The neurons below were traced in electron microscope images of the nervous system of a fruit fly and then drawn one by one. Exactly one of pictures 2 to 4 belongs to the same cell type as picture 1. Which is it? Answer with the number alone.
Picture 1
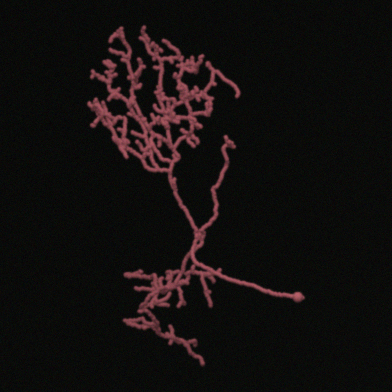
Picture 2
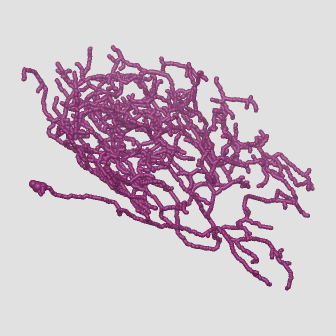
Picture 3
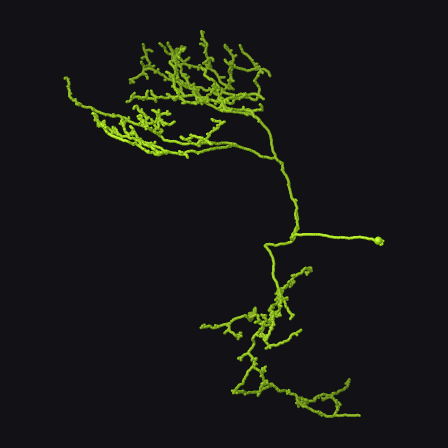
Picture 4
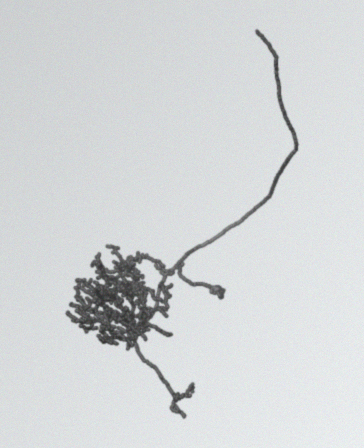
3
